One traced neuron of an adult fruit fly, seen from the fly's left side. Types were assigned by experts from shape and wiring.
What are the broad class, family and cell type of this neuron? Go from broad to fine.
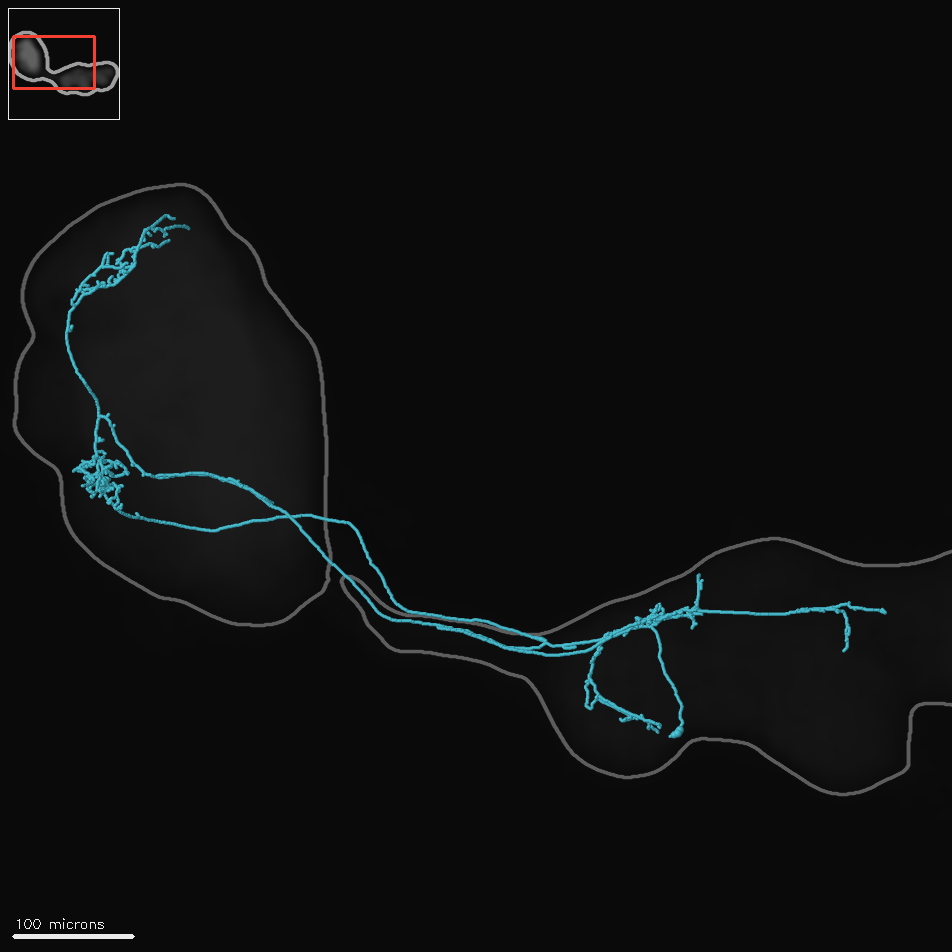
ascending neuron; hemilineage 27X; AN27X024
